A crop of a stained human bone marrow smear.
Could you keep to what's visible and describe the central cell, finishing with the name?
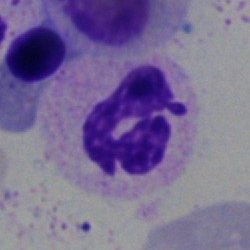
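The cell presents a roughly round outline. Its nucleus curves into a ring-like shape around a small clear opening. A small rounded knob of nucleus projects toward the right. No nucleoli are visible within the nucleus. This is a segmented neutrophil.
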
